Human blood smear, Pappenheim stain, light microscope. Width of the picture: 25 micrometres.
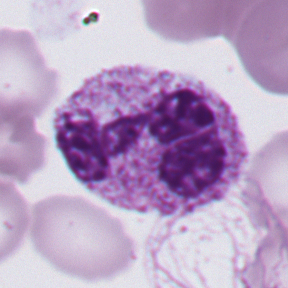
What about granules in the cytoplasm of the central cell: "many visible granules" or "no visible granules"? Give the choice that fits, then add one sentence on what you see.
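Many visible granules. Fine pinkish-violet granules fill the cytoplasm throughout.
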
